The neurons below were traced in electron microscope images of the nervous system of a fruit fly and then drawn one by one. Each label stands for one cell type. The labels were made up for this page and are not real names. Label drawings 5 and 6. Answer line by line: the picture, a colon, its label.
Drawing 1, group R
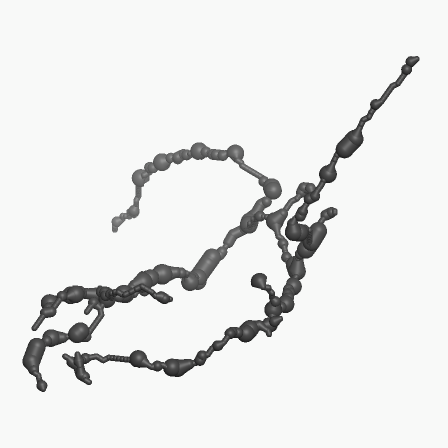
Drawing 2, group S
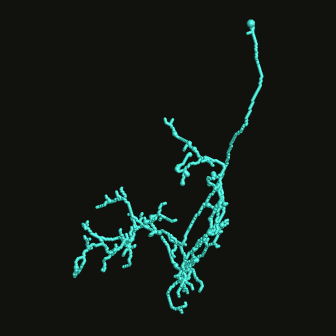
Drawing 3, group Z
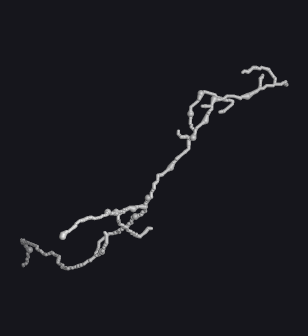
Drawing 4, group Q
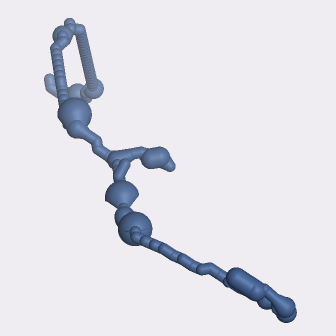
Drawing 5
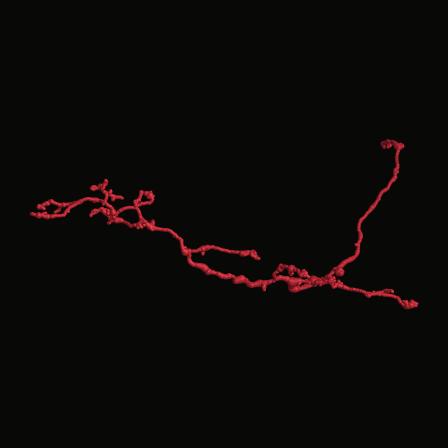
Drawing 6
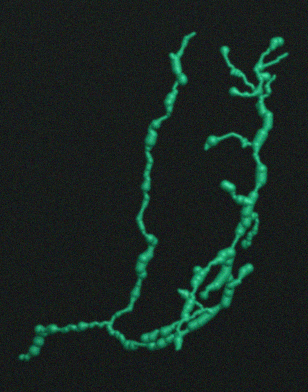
5: group Z
6: group R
